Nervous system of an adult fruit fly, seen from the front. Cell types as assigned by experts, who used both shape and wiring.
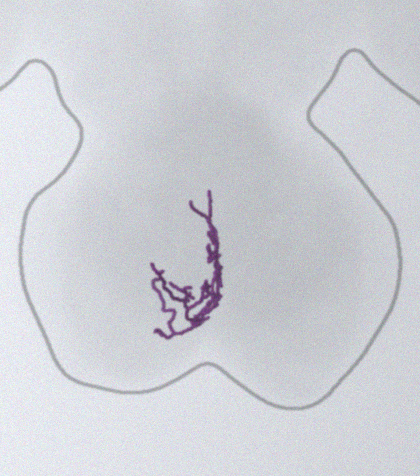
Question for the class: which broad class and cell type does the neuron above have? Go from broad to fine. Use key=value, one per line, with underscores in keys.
broad_class=sensory neuron entering the nerve cord
cell_type=SNxx29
